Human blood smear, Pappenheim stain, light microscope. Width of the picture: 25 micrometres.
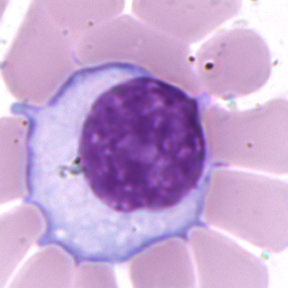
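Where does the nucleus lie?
Off-centre, toward the right side of the cell.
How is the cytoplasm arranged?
As a broad band, widest on the left of the nucleus, with a small dark dot lying over it just left of the nucleus.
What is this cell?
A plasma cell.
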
